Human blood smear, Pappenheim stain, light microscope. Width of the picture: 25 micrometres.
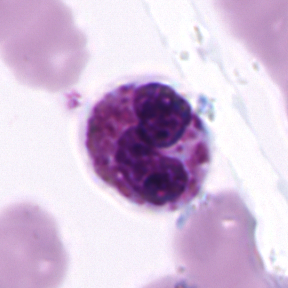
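Eosinophil in a stained blood smear. The picture is slightly blurred, yet I can still see the nuclear chromatin staining dark purple. The nuclear lobes, as I see them, lie mainly toward the right side of the cell. In the cytoplasm, the granules look reddish-purple.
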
